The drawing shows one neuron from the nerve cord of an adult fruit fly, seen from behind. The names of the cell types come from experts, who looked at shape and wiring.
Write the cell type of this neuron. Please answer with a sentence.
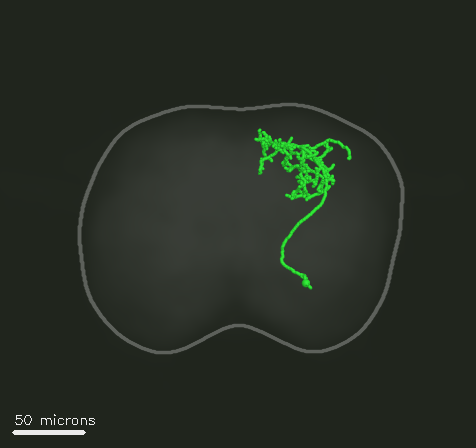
The cell type is IN03B069.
